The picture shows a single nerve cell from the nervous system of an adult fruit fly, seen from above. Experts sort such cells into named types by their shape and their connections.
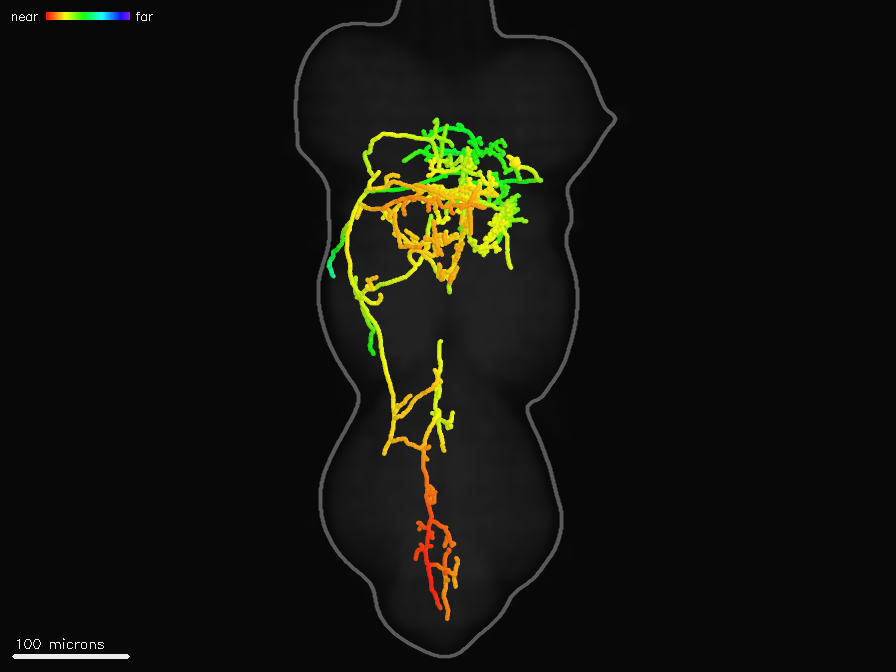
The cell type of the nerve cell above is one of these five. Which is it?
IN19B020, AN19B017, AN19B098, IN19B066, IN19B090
IN19B020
